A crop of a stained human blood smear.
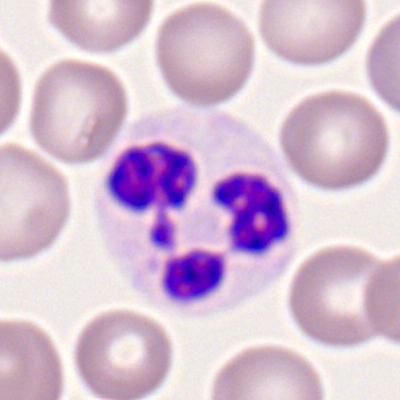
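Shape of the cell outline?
Round.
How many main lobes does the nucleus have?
Three.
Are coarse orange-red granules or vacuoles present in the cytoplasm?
Neither: the cytoplasm lacks coarse orange-red granules and shows no vacuoles.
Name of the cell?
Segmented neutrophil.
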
